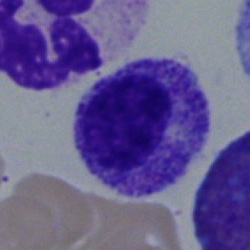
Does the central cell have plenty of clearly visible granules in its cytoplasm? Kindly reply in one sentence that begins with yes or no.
Yes, it is many visible granules that the cytoplasm of this cell contains.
